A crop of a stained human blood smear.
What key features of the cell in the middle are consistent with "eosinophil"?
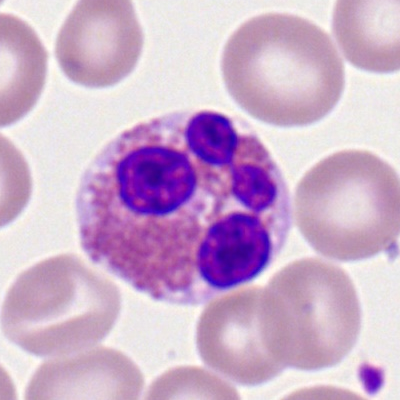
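Let's begin with the nucleus of this eosinophil: its chromatin is dark purple and coarsely clumped.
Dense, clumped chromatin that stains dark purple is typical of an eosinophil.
So that feature goes well with the name.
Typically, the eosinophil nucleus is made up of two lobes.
Here, the largest lobe lies on the left side of the cell. Now look at the cytoplasm, which is filled with coarse pinkish-orange granules, packed most densely in the lower left of the cell.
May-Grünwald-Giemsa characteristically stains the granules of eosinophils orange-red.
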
